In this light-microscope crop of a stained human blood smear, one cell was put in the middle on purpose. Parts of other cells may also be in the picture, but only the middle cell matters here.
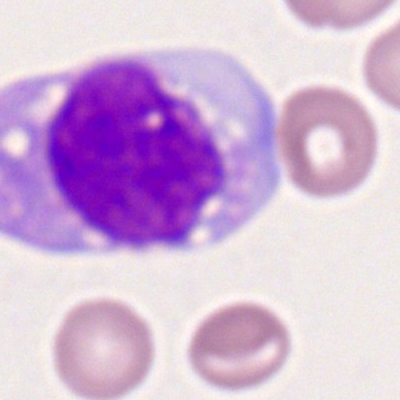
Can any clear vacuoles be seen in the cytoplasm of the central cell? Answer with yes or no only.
Yes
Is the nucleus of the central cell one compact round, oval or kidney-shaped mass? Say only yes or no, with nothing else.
Yes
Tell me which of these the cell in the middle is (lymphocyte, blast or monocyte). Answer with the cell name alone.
monocyte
